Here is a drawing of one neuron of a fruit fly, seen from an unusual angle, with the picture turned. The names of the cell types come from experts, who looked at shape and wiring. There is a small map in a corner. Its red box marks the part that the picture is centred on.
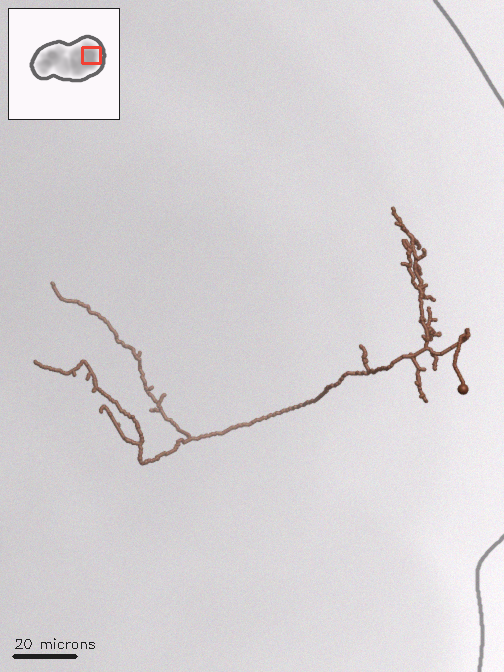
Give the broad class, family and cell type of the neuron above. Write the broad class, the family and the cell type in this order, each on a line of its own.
optic-lobe intrinsic neuron
TmY
TmY9a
